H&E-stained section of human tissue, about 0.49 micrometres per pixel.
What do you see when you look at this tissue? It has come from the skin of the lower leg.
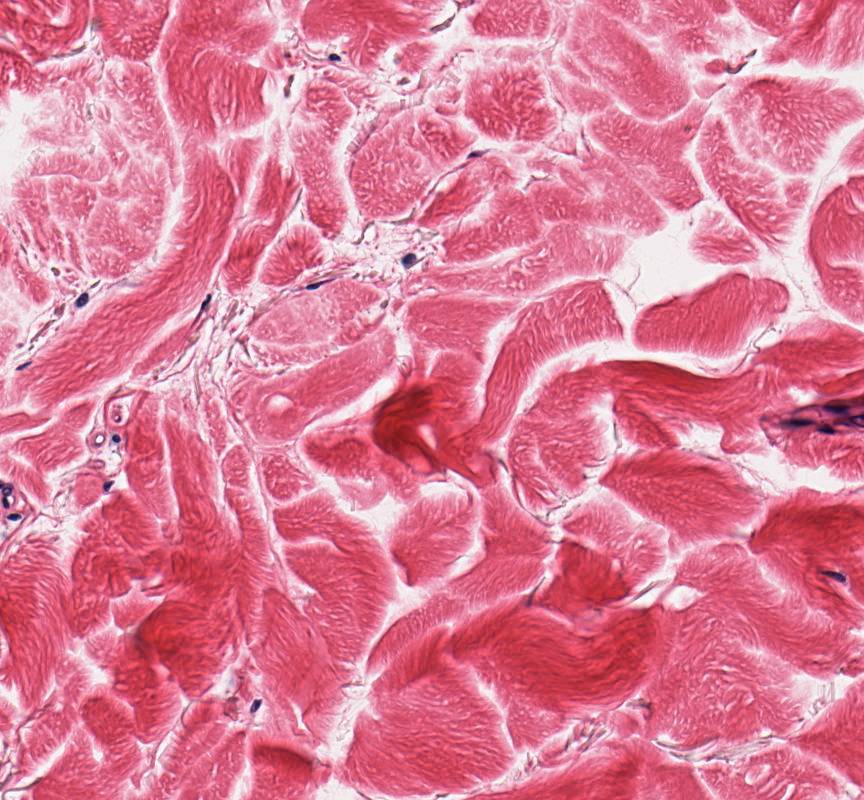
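Hmm, pink muscle fibres fill the field, and they're cut in many directions, so they interlace rather than follow one line. Within them I see a fine, streaky fibrillar texture, though no cross-striations resolve clearly. Between fibres there's scant loose connective tissue with small dark elongated nuclei, clearest upper left and centre-left. A few fibres, notably one in the centre, stain a deeper, darker red than their neighbours.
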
